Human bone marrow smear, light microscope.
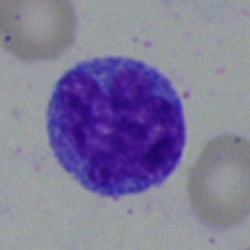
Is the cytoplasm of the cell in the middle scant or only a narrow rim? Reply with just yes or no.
Yes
